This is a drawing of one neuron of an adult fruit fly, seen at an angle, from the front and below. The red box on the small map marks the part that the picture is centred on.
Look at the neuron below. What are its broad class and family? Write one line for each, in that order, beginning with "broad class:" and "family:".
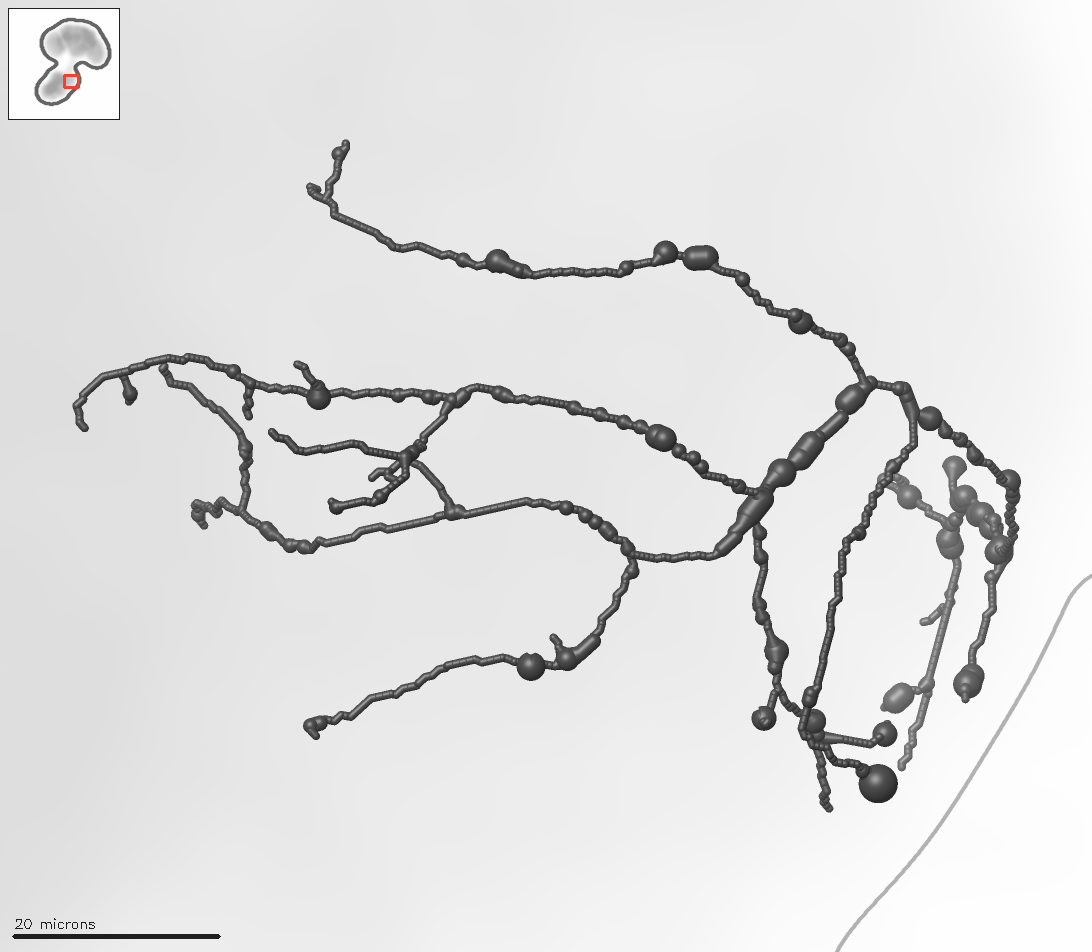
broad class: nerve-cord intrinsic neuron
family: hemilineage 13A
